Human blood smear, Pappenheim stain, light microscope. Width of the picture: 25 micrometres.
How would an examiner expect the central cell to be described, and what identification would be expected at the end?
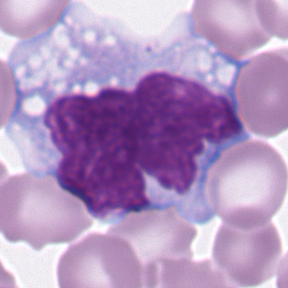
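The outline of the cell is irregular, its edges angular and scalloped. The nucleus lies in the lower half, with most of the cytoplasm above it. No nucleolus is visible. Numerous small clear vacuoles lie in the cytoplasm, chiefly above the nucleus. This cell is a monocyte.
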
